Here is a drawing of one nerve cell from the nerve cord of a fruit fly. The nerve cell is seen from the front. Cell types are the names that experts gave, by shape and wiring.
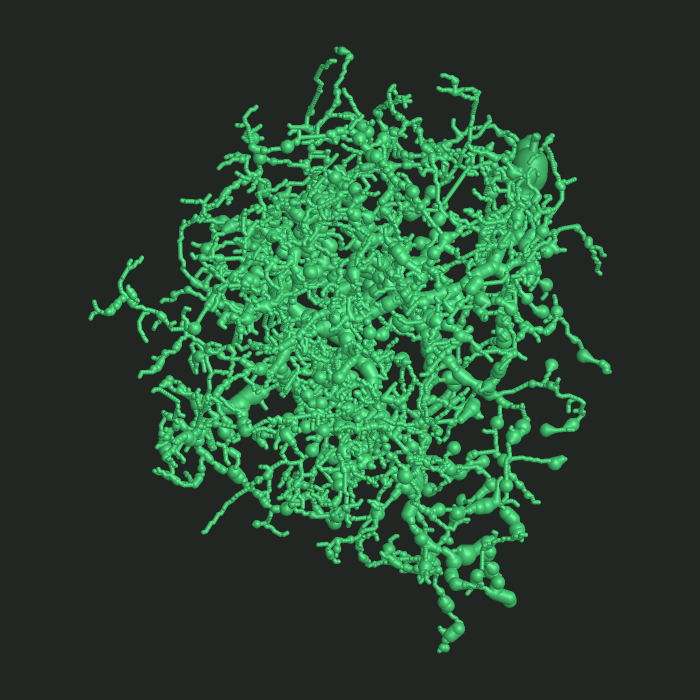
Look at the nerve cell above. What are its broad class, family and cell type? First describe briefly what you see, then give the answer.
The picture shows more than a hundred branch ends. In this view it is about as wide as it is tall. Its broad class is nerve-cord intrinsic neuron. The family is hemilineage 21A. It is of cell type IN21A006.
